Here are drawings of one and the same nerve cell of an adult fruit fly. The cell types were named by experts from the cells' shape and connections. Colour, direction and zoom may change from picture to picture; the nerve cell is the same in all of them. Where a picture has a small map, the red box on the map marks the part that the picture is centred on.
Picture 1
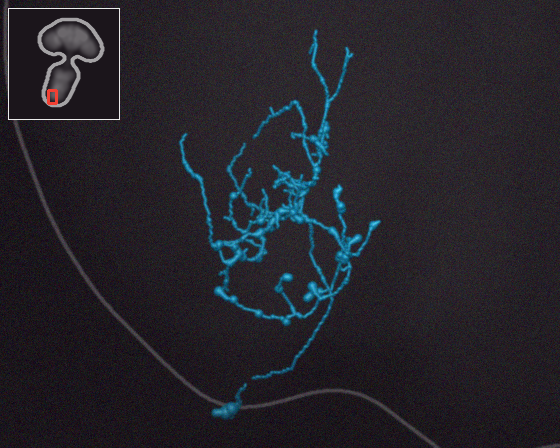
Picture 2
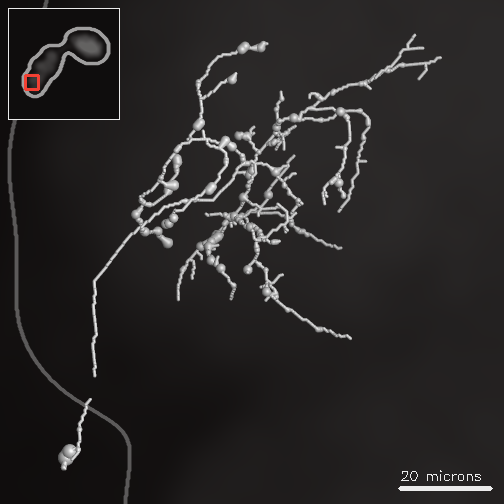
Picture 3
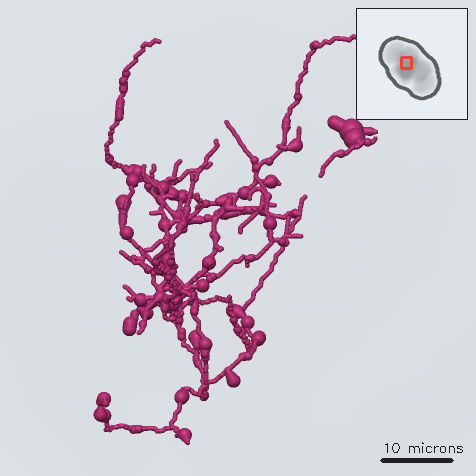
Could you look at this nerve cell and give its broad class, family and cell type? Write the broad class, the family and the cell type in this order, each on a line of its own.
nerve-cord intrinsic neuron
hemilineage 01B
IN01B077_a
